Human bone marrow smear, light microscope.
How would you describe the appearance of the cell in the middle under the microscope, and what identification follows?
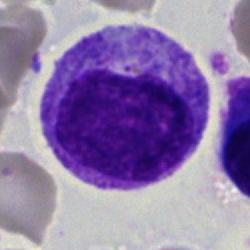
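Round, smooth outline. The nucleus lies toward the bottom of the cell, with a shallow indentation along its upper edge, leaving a wider band of cytoplasm above it. Fine purple granules are scattered through the cytoplasm. The cell is a myelocyte.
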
